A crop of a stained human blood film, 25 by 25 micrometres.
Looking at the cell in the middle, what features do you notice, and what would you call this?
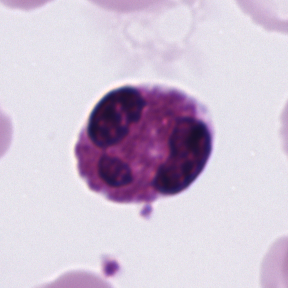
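This cell has a roughly round outline. Its nucleus is divided into three separate lobes. Two smaller lobes lie on the left side, and one larger lobe lies on the right. No vacuoles are visible in the cytoplasm. The cell is an eosinophil.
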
